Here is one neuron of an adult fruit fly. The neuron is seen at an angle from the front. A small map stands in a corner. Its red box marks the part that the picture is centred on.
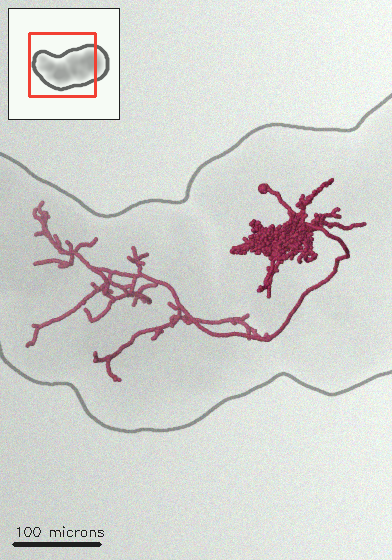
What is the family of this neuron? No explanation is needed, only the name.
hemilineage 07B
